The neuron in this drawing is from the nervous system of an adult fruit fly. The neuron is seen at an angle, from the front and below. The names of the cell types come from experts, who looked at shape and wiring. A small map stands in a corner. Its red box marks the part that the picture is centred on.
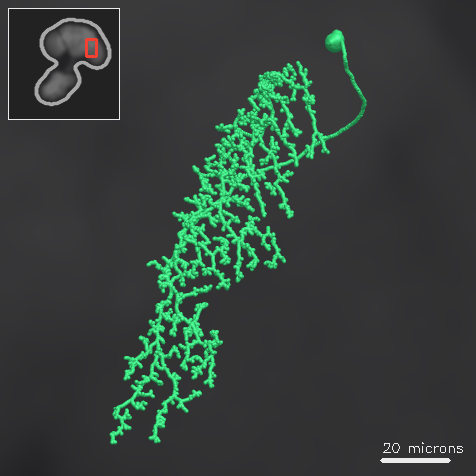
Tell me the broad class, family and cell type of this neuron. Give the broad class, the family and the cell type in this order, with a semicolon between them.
optic-lobe intrinsic neuron; Li; Li28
